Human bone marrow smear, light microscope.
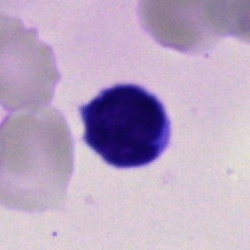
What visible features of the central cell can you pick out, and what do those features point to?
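Scant cytoplasm forms at most a thin rim around the dark nucleus. The chromatin appears dense and dark, with only faint mottling, and no nucleolus is visible. No granules can be seen anywhere in the cell. The cell is a lymphocyte.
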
